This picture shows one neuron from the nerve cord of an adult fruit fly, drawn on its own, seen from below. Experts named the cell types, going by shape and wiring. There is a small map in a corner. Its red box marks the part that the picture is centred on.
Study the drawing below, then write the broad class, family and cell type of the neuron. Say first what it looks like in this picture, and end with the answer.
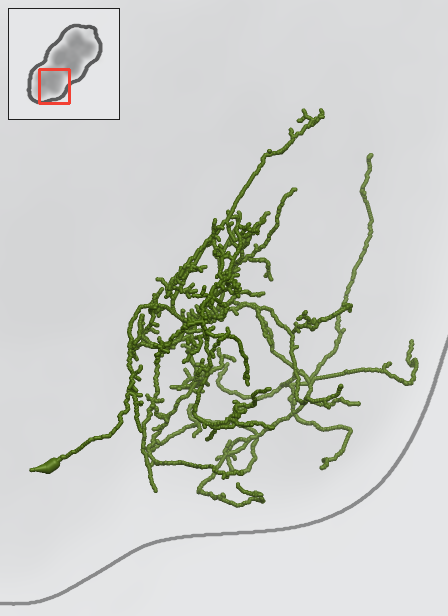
The picture shows dozens of branch ends. In this view it is about as wide as it is tall. This is a nerve-cord intrinsic neuron. Its family is hemilineage 04B. Its cell type is IN04B075.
